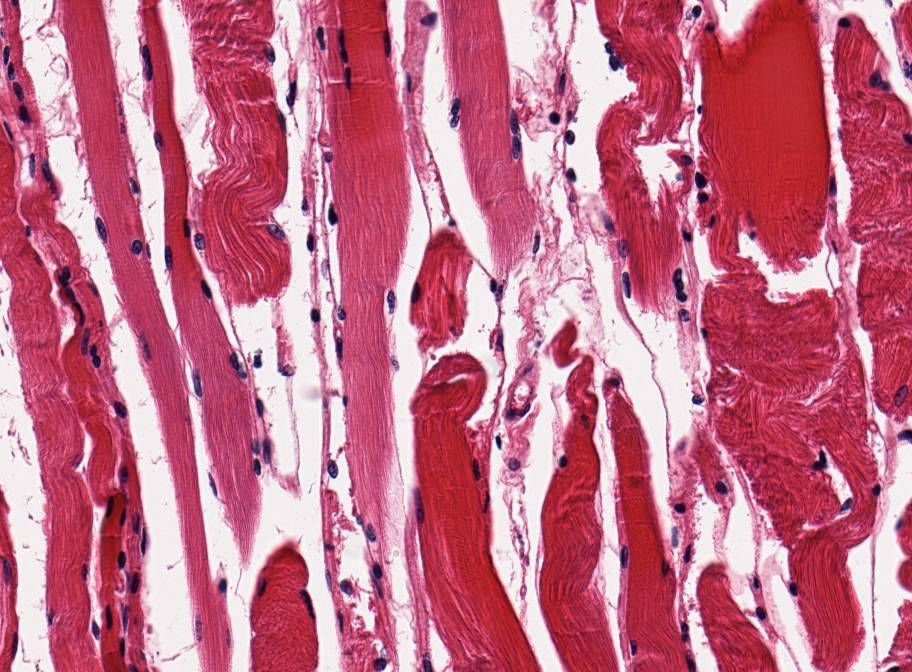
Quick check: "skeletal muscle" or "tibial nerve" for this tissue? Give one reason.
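This is skeletal muscle, I think, not tibial nerve.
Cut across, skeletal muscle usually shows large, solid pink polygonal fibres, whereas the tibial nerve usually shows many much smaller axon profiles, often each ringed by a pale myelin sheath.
Here the fibre cytoplasm stains strongly red to pink with eosin, which fits muscle rather than nerve. Beyond that, the dark oval nuclei lie at the fibre edges rather than centrally, and the white spaces between fibres hold wispy pale pink connective tissue.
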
